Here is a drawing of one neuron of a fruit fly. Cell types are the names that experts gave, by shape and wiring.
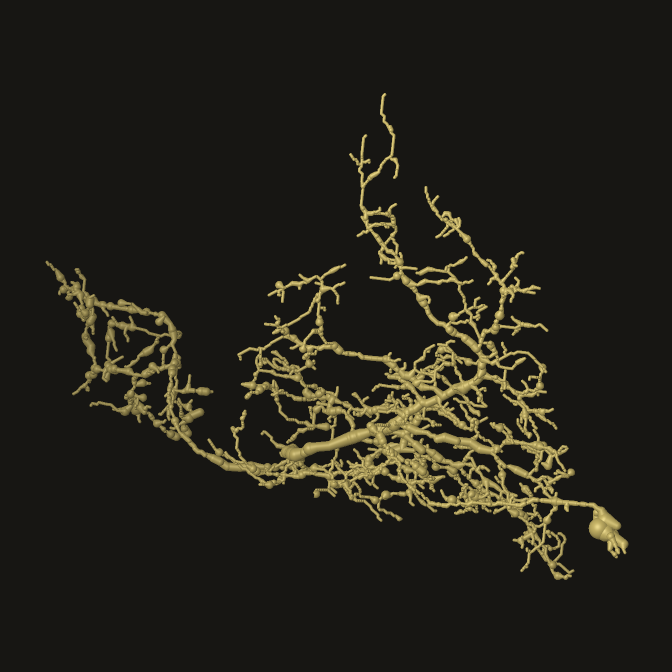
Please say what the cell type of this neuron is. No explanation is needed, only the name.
GNG154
